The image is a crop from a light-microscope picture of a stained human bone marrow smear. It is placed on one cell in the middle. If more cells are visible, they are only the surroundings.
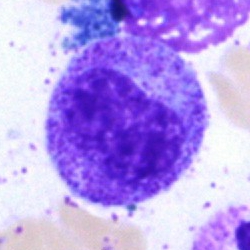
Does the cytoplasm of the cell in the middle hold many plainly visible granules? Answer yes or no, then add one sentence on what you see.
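Yes. Numerous fine purple granules are scattered through the cytoplasm.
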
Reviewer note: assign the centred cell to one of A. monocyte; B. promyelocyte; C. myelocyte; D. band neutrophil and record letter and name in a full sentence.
The cell centred in the crop is a myelocyte, and the correct option is thus C.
